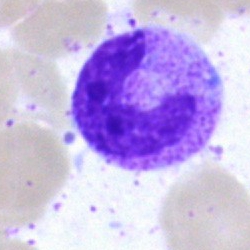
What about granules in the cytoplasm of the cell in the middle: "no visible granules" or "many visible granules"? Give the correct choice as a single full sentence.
It is many visible granules that the cytoplasm of this cell contains.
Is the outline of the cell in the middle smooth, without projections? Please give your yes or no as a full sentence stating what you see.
Yes, the edge of this cell is smooth and even.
